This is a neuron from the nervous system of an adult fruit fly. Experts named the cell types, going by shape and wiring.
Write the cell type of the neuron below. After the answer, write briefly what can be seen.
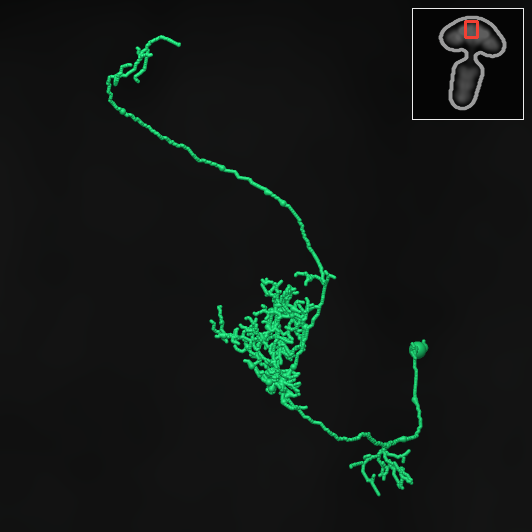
It is of cell type PFR_a. It is a central-brain intrinsic neuron. It is in the brain and does not reach the nerve cord. Dozens of branch ends can be seen.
